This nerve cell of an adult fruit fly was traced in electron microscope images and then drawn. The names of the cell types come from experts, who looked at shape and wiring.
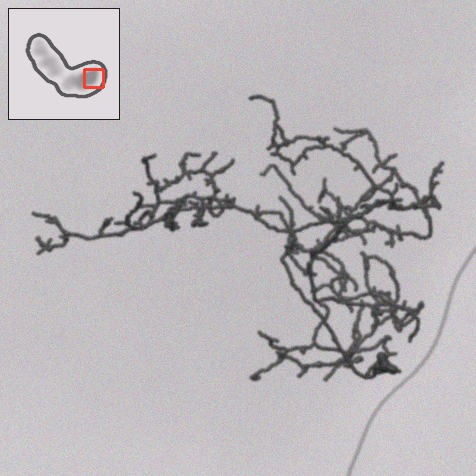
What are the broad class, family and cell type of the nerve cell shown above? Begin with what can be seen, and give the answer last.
The cell body can be seen at the lower right of the picture. The picture shows dozens of branch ends. Its broad class is central-brain intrinsic neuron. Its family is hemilineage CREl1. It is of cell type ICL010m.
